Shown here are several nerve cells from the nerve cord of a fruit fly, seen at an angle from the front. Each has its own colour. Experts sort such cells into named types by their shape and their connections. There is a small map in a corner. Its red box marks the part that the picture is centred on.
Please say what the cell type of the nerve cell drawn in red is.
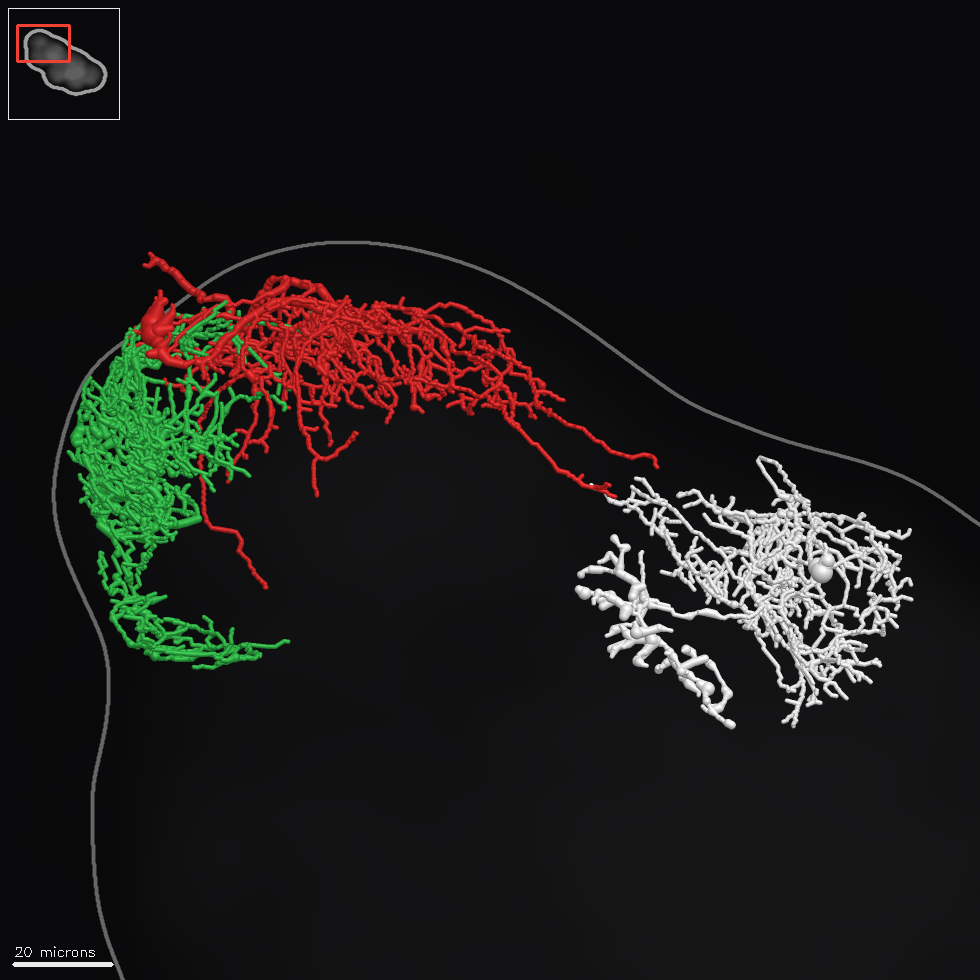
MNad09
